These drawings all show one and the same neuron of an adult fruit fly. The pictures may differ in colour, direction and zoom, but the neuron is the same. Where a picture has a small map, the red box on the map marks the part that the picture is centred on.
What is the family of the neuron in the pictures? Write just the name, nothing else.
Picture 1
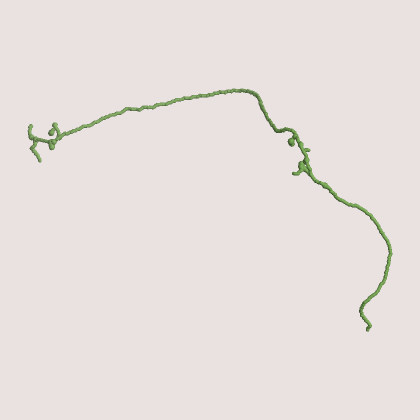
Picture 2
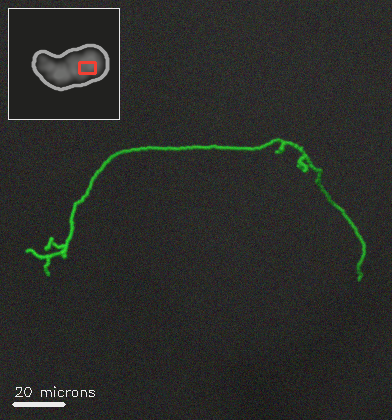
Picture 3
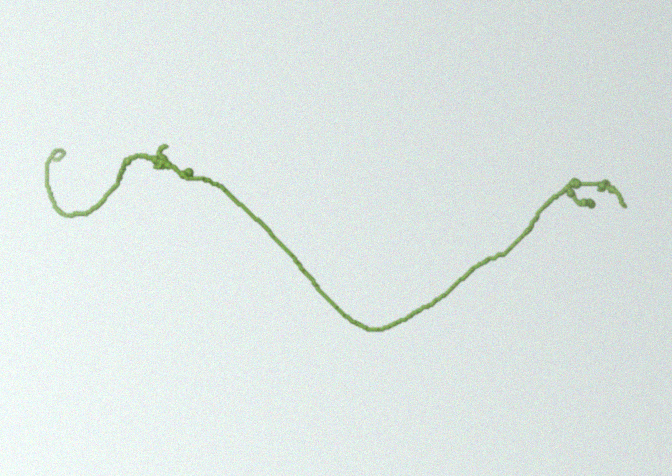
class olfactory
